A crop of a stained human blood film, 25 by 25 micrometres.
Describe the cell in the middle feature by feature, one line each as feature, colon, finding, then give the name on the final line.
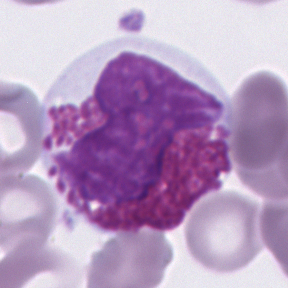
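Nucleus: one large irregular, folded mass, not separate lobes
Chromatin: deep purple
Granules: coarse, round, fairly even in size
Granule spread: crowding the left and lower parts; upper cytoplasm largely free
Name: eosinophil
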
